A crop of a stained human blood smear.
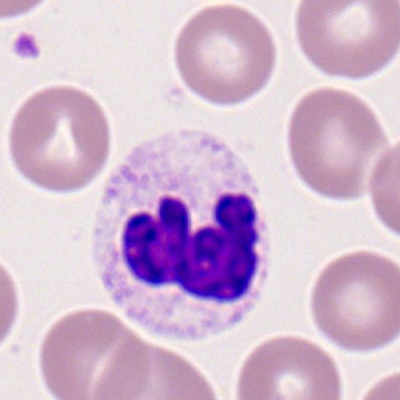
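Segmented neutrophil, centre of a stained human blood smear. Nucleus in the lower part of the cell, leaving a wider band of cytoplasm above. Chromatin dense, dark purple, coarsely clumped. Cytoplasm plentiful, pale pinkish-lilac, with fine, small lilac granules scattered throughout.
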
